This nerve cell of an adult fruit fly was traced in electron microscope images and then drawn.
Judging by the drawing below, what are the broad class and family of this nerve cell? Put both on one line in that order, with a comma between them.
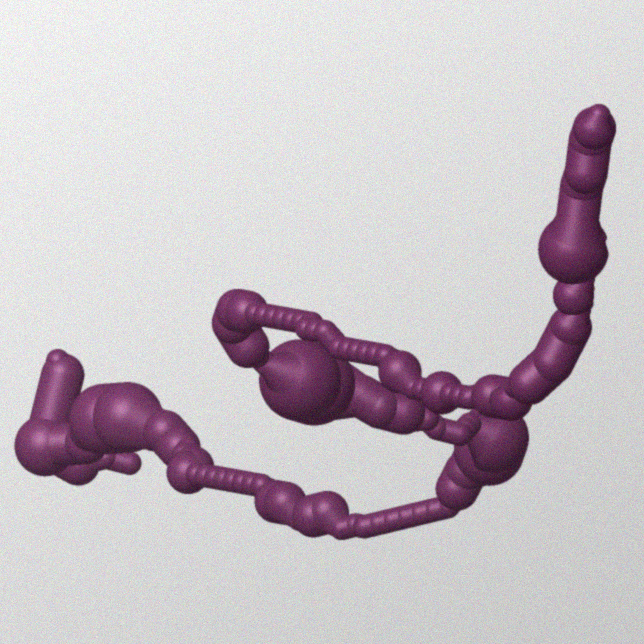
photoreceptor or other optic-lobe sensory neuron, class visual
